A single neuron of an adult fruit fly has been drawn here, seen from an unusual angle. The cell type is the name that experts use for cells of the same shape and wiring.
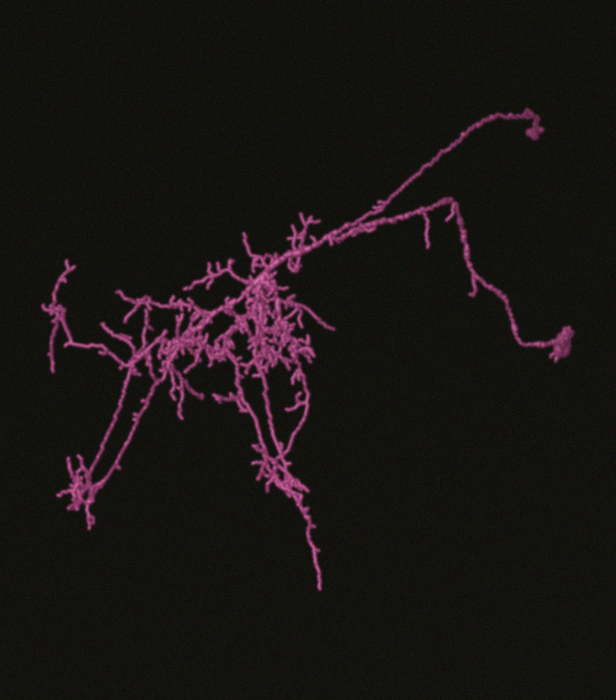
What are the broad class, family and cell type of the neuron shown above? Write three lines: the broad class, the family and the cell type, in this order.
motor neuron of the nerve cord
MNhl
MNhl88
